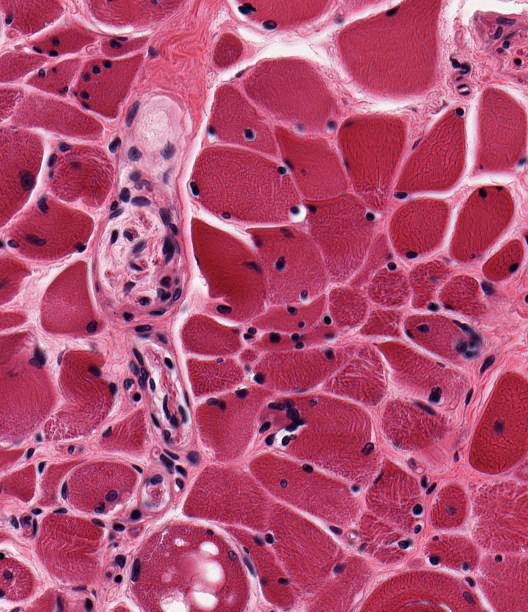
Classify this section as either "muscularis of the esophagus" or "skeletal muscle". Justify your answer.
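This is skeletal muscle. First point, nuclear position: most fibre nuclei here are dark and oval and lie at the edge of the fibres.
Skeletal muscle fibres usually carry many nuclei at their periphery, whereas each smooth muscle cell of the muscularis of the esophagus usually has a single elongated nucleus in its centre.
The peripheral placement decides it. Next, fibre size: it varies markedly, with large fibres among many small ones, and many small angular fibres cluster in the right middle part of the field. Last, the fibre cytoplasm stains deep pink.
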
